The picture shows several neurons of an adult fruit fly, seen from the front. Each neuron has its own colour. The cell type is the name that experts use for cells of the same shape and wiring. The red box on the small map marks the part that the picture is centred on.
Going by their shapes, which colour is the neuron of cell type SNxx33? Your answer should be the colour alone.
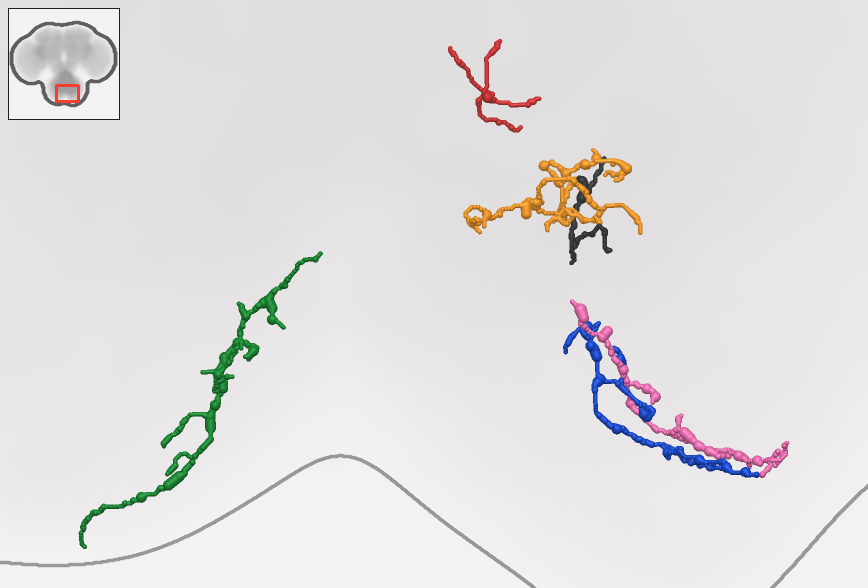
orange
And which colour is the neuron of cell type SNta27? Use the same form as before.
blue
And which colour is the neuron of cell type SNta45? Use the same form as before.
pink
